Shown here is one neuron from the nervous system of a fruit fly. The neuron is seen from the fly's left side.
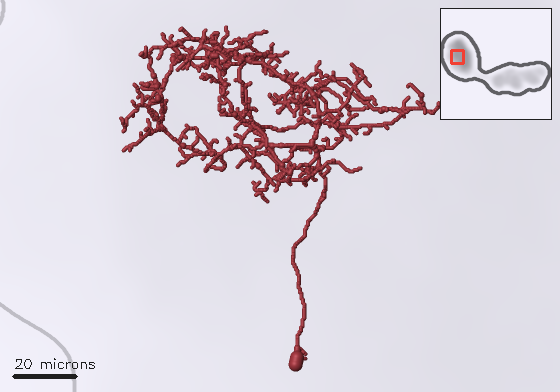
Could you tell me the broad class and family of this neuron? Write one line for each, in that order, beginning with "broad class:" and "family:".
broad class: central-brain intrinsic neuron
family: hemilineage VLPl&p1_lateral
